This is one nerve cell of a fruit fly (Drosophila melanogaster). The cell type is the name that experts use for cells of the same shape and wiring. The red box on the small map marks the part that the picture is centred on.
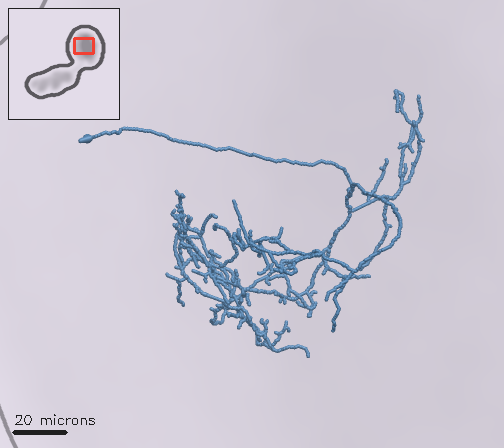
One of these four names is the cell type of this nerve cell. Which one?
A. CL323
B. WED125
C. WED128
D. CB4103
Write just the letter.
C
